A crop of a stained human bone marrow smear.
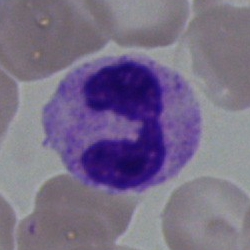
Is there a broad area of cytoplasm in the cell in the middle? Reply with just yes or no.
Yes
